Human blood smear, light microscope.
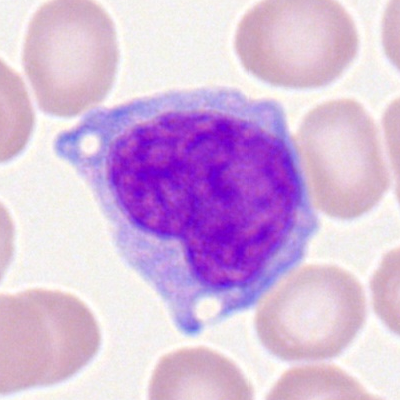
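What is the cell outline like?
Irregular and angular, with pointed cytoplasmic projections at upper left and bottom.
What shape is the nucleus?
Kidney-like, from a notch on its lower-left side.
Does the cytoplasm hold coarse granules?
No distinct ones.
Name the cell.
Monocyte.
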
